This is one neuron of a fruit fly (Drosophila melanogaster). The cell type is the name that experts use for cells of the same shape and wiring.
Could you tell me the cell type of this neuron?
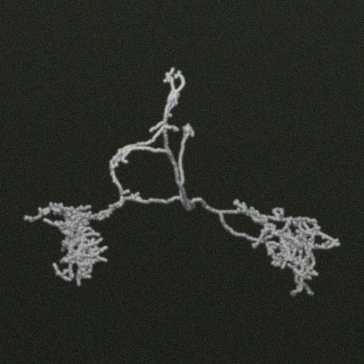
PLP132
